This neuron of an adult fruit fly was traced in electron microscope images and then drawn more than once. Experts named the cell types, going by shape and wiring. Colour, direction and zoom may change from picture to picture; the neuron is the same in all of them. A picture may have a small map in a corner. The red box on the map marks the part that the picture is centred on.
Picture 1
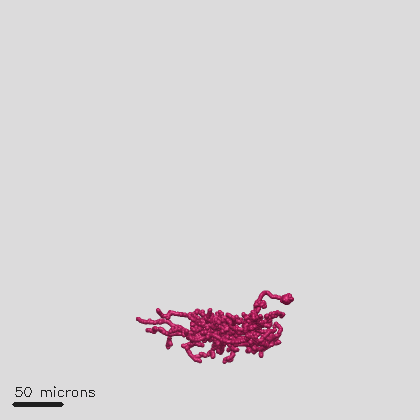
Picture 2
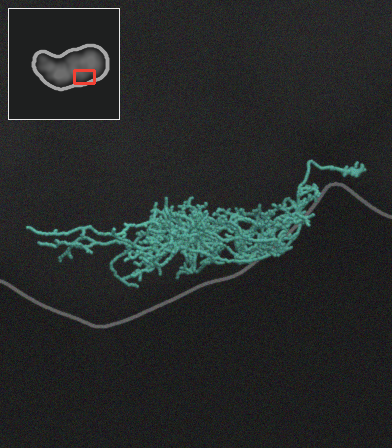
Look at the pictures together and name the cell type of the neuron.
GNG076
